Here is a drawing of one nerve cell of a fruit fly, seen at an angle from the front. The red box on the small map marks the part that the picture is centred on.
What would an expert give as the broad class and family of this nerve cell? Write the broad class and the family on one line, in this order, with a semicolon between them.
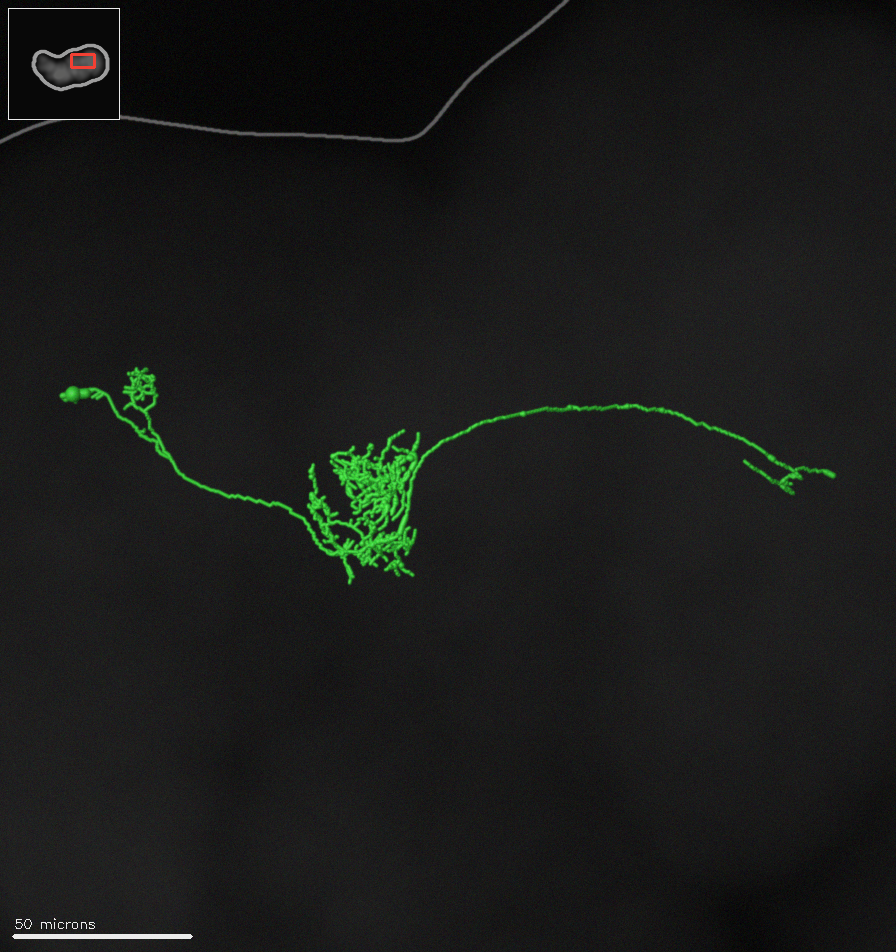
central-brain intrinsic neuron; class CX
